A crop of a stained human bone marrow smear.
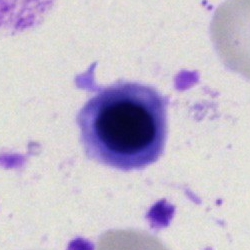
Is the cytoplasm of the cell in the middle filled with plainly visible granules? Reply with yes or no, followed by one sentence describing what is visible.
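No. No distinct granules are visible in the cytoplasm.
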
